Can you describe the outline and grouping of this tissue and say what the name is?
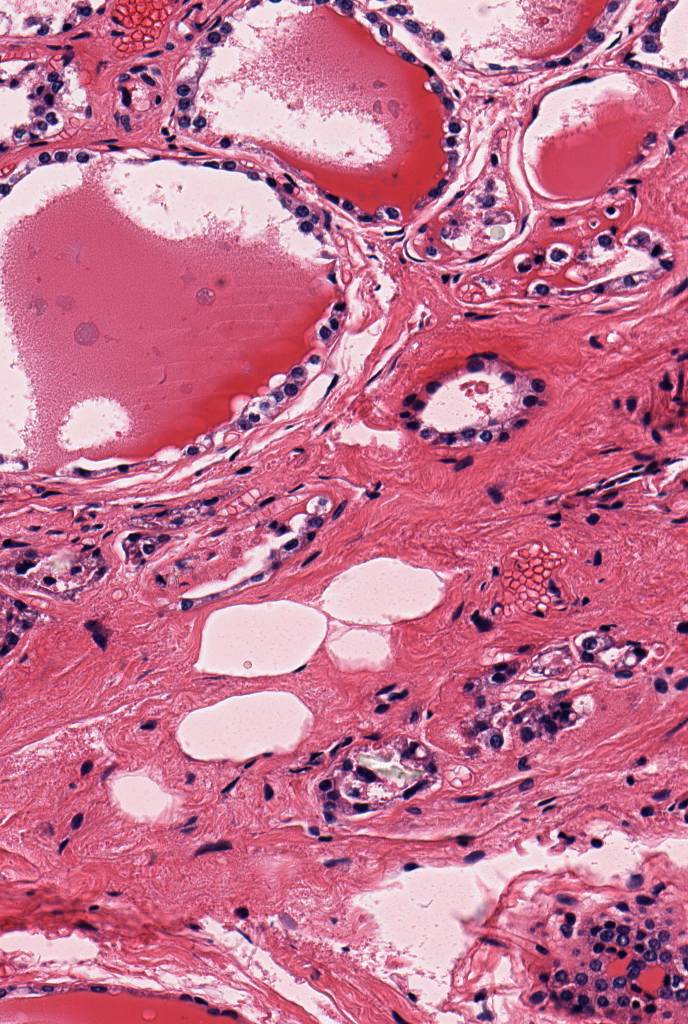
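Up top, large follicles filled with pink colloid; below, in the lower middle, mostly fibrous stroma. One layer of flattened to low cuboidal cells with small round dark nuclei lines each. Notice pale, bubbly clear areas at parts of the colloid's edge. This is thyroid.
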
